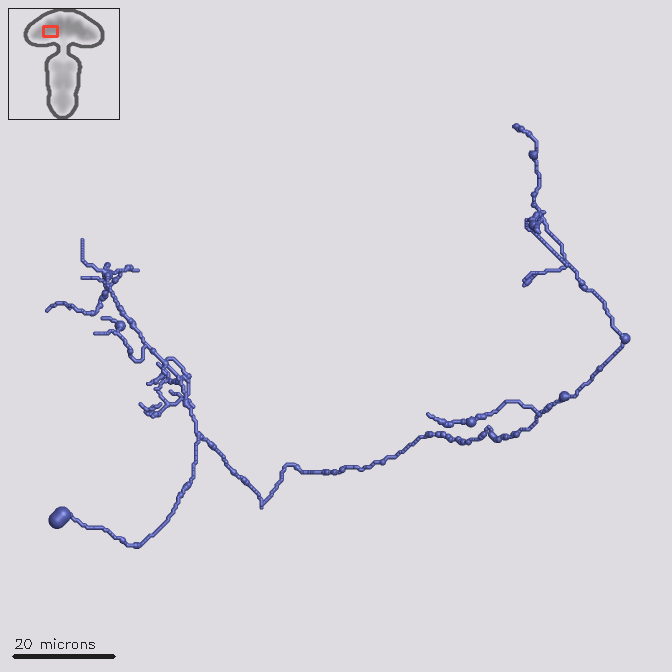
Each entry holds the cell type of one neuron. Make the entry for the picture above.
LoVP9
